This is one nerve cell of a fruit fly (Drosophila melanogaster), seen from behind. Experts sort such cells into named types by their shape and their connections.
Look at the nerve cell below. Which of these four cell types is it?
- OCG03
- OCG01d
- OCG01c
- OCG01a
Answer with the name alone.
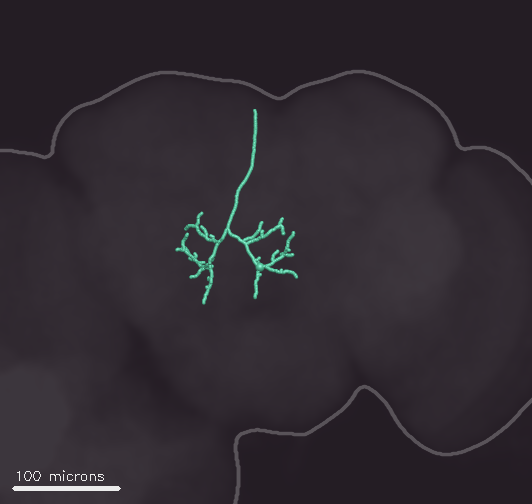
OCG03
